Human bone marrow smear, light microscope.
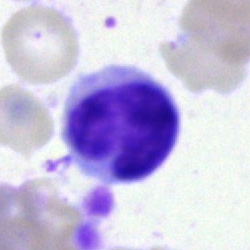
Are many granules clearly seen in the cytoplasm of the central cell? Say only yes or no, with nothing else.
No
